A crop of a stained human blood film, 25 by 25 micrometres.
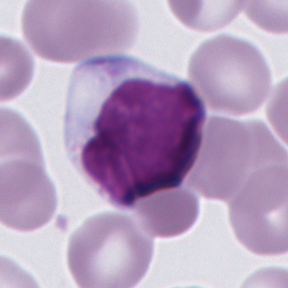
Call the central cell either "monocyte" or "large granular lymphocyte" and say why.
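Verdict: large granular lymphocyte, not monocyte. Deciding point: the chromatin is dark purple and fairly dense.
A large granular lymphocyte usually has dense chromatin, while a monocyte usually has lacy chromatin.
Nuclear outline angular and irregular, with a thin crease across its lower-left part. A few fine reddish-purple granules are scattered in the cytoplasm.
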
